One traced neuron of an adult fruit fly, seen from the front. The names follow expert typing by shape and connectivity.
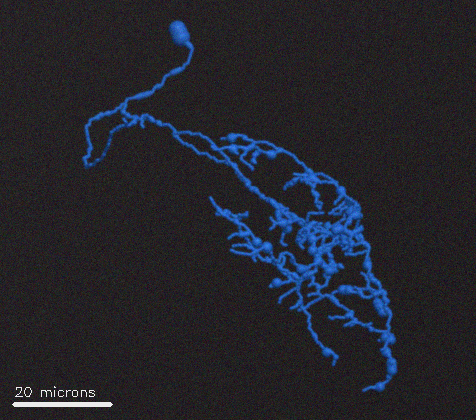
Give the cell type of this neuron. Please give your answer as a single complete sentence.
This neuron carries the cell type designation IN03B088.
